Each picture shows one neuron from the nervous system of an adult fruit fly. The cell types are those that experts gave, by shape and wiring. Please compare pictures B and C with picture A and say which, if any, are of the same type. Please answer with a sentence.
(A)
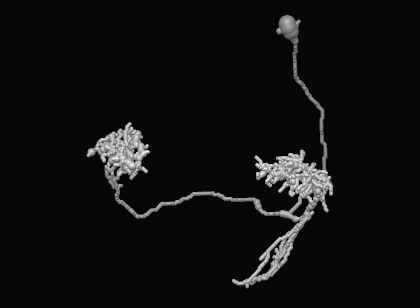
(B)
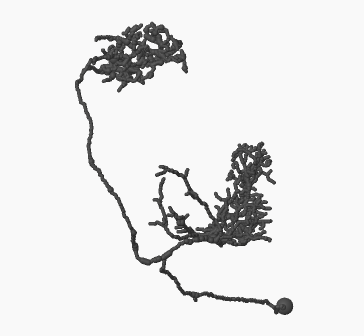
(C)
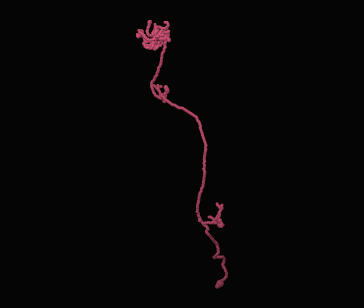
Picture B is of the same cell type.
